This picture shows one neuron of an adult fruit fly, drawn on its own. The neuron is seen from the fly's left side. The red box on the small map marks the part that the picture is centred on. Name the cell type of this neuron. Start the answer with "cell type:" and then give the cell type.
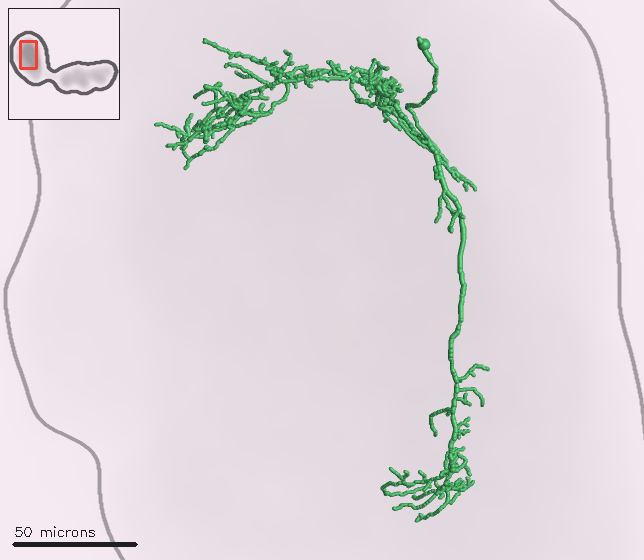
cell type: ATL015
